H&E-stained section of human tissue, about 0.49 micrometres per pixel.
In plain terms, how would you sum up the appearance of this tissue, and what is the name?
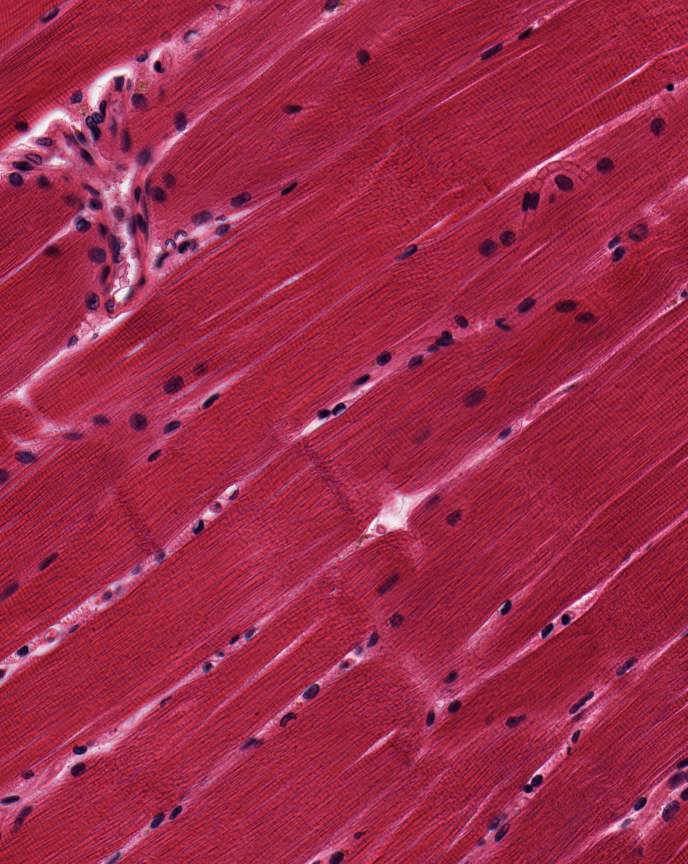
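Long muscle fibres lie parallel across the whole field, running from lower left to upper right. Fine transverse cross-striations mark them along their length. Elongated nuclei sit at the fibre edges rather than centrally, and the cytoplasm is deeply and evenly eosinophilic. This is skeletal muscle.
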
